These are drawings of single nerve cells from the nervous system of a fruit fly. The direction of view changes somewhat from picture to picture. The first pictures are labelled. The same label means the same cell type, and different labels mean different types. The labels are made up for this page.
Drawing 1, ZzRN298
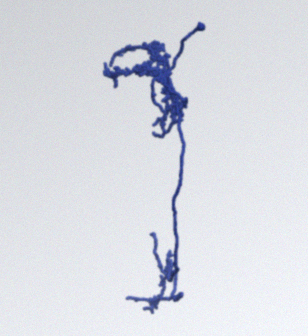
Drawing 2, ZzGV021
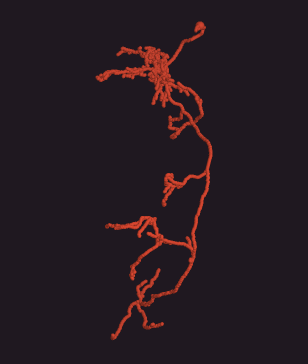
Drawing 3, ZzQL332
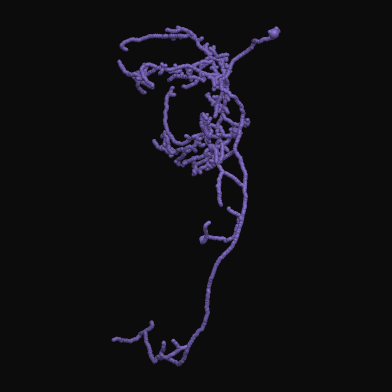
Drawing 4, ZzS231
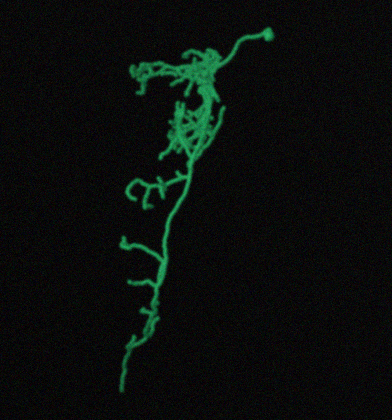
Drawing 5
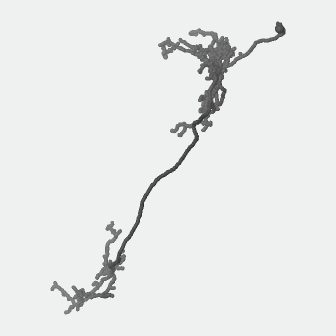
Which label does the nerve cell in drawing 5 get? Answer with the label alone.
ZzRN298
